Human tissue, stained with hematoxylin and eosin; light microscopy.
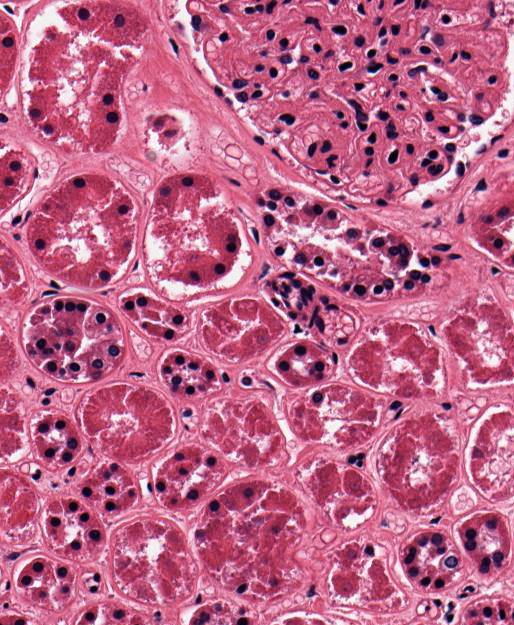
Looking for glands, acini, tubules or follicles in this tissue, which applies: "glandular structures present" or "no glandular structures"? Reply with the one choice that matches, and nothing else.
Glandular structures present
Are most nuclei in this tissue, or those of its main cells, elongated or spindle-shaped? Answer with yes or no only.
No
